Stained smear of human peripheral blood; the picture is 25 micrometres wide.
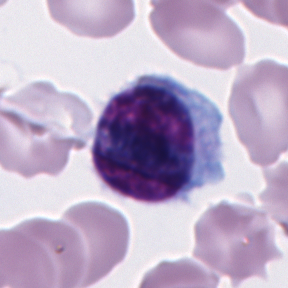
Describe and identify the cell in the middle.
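Looking at the whole cell, I'd put it at about 12 micrometres across, with a round nucleus of about 10 micrometres that has no lobes or indentation. That nucleus sits toward the left and takes up about 70% of the cell's area. Its chromatin strikes me as dark purple and coarsely clumped. What cytoplasm there is looks pale blue and makes a narrow crescent, widest on the right side of the nucleus. So I'd call this a hairy cell.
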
